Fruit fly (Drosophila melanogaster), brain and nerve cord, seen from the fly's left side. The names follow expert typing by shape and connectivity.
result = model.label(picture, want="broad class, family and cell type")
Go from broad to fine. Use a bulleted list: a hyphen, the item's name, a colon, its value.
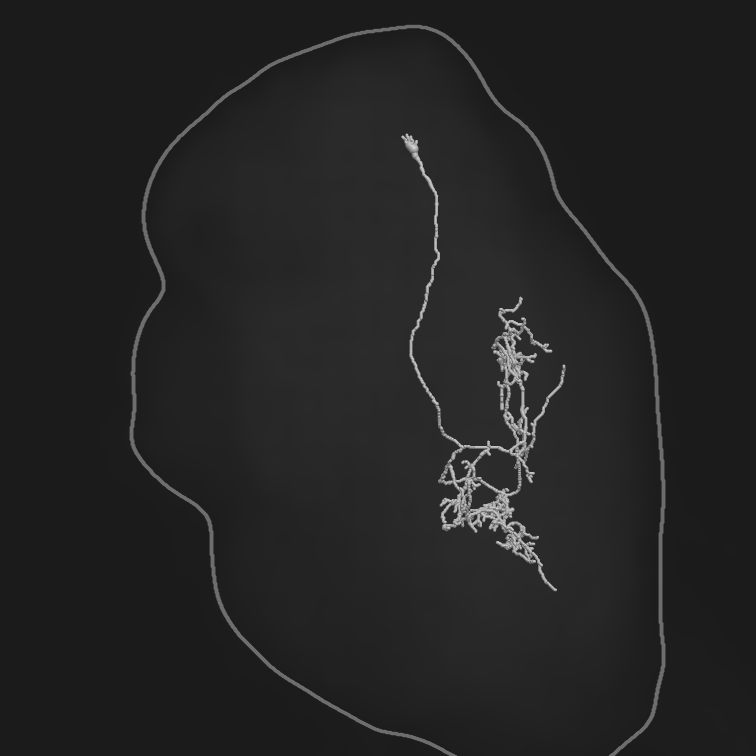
- broad class: central-brain intrinsic neuron
- family: hemilineage DM1_antero_ventral
- cell type: PS117_b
